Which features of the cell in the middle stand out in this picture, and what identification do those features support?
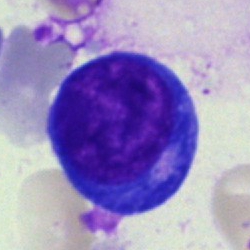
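Checking the outline gives round and smooth. Checking the nucleus places it toward the upper left, which leaves a wider band of cytoplasm at the lower right. In that lower right cytoplasm, beside the nucleus, lies a paler zone. Granules in the cytoplasm: none seen. This cell is a proerythroblast.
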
